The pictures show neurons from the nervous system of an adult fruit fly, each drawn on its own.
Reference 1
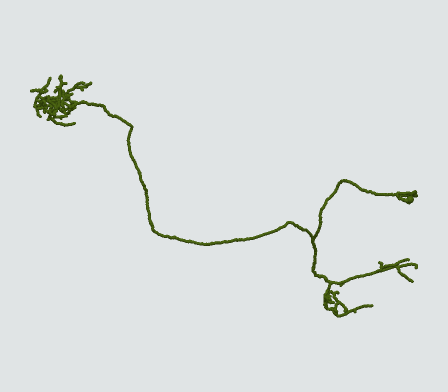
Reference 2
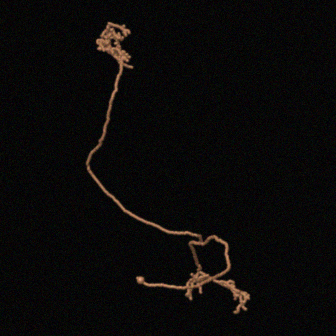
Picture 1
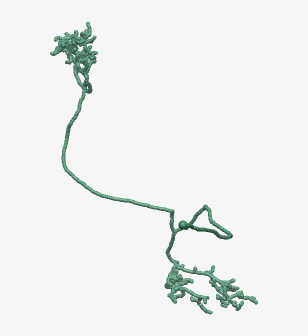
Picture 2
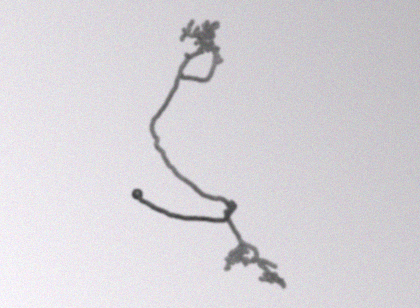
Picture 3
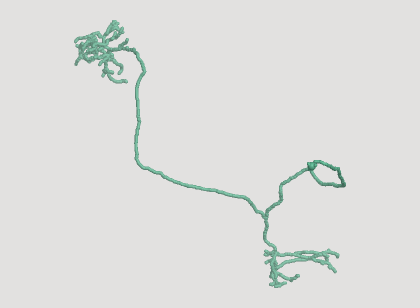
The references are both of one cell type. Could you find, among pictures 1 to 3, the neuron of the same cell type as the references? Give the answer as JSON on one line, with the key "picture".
{"picture": 3}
